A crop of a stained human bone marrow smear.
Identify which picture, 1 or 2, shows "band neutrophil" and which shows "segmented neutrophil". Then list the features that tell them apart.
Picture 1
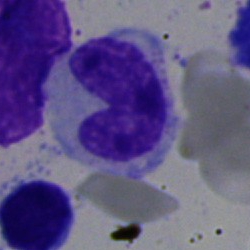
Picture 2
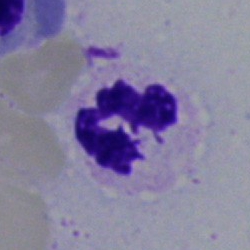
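In picture 1 the cell is a band neutrophil; in picture 2 it is a segmented neutrophil. The band neutrophil has a round, smooth outline and a kidney-shaped nucleus with one deep notch on its left side. This nucleus sits toward the right, so the broadest band of cytoplasm lies on the left.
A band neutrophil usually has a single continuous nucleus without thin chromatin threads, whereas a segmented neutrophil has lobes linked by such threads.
Chromatin also differs: moderately condensed with a mottled, patchy purple texture in picture 1, but dense, dark purple and clumped in picture 2.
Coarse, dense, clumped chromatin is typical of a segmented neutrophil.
The segmented neutrophil shows no nucleoli, and pale unnucleated red cells lie against its left side. Neither cell has vacuoles in its cytoplasm.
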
